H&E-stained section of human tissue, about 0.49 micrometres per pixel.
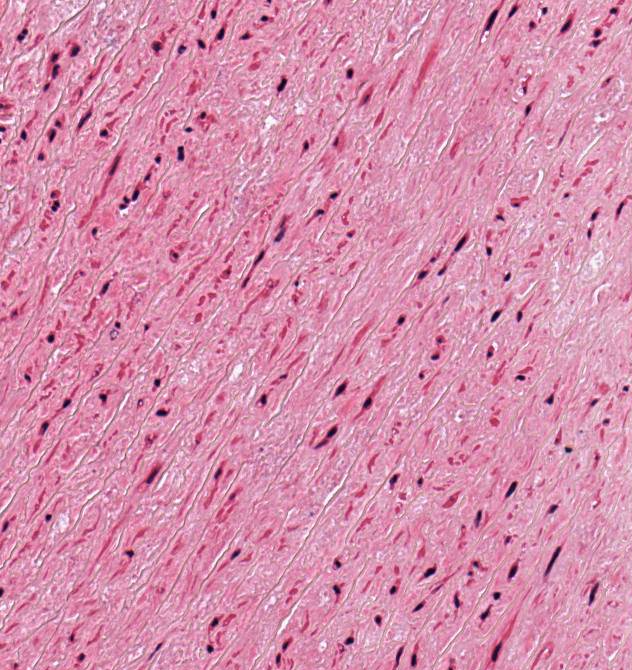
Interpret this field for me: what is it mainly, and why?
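Tunica media of an artery. Fibres and nuclei run in parallel diagonally across the whole field. The wavy pink fibres are parted by thin clear clefts, with dark, elongated, spindle-shaped nuclei along them.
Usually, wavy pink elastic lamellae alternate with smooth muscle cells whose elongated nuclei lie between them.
This regular order sets it apart from the usually loose, irregular tunica intima.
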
